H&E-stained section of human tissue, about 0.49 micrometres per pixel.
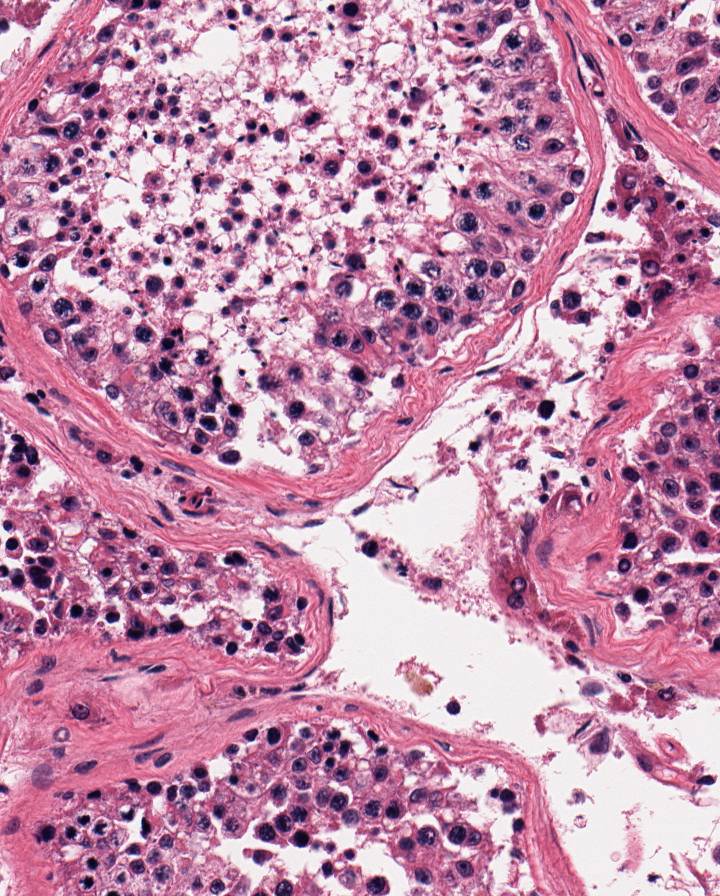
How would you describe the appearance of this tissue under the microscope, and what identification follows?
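Cut sections of several rounded tubules: one large at upper left and centre, one at right, others at lower left and bottom. Numerous small cells with dense, round, dark nuclei throughout all tubules. Larger rounded cells, big round nuclei, pink cytoplasm, mixed among them. Upper tubule centre: loose, pale pink, bubbly material, scattered detached cells. Tissue: testis.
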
